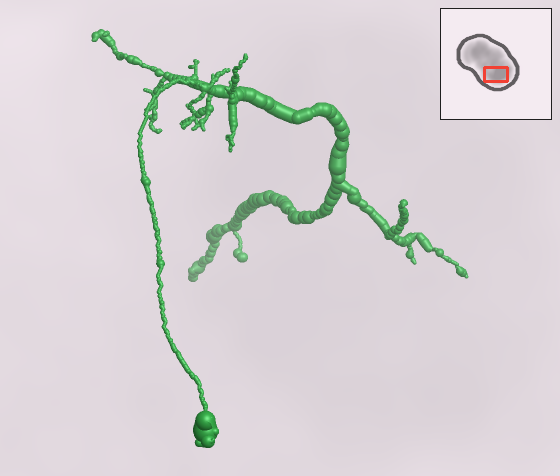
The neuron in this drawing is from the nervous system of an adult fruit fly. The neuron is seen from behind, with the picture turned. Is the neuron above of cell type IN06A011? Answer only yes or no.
yes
